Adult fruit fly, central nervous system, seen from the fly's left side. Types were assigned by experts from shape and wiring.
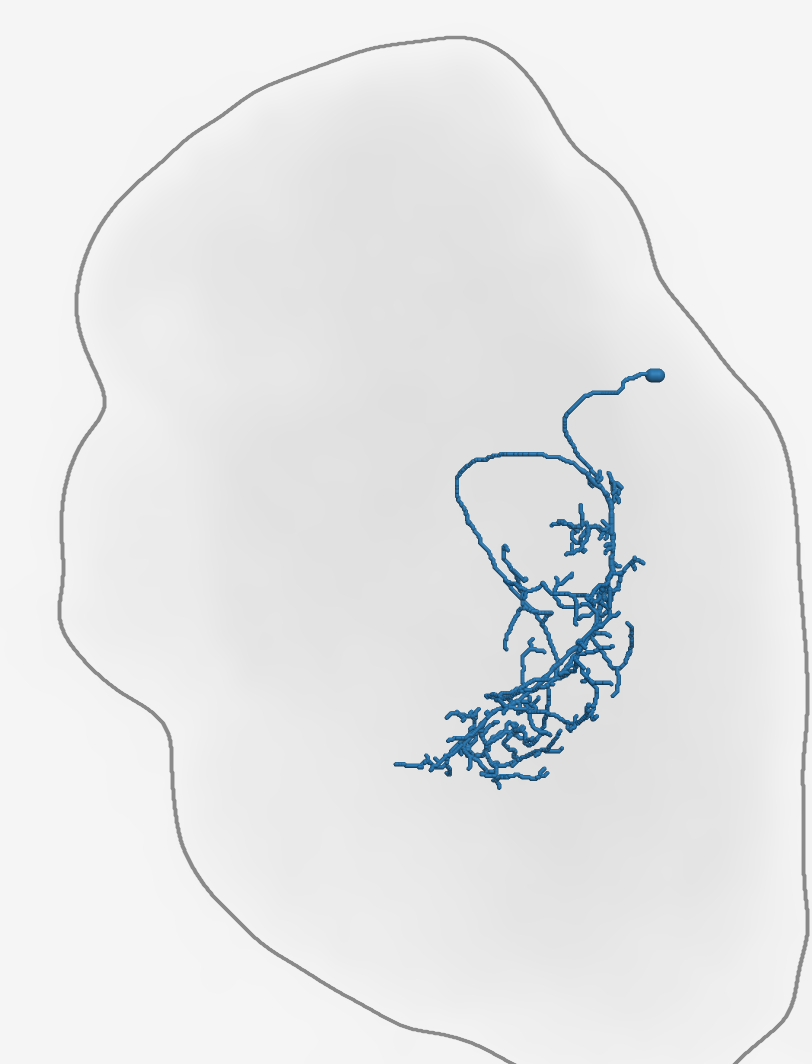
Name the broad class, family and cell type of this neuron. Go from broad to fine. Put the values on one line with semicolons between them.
central-brain intrinsic neuron; hemilineage PSp2; CB4038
